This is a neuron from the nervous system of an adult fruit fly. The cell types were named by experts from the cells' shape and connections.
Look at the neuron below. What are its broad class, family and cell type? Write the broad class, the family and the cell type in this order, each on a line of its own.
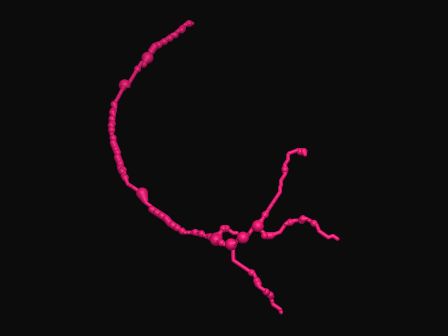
sensory neuron entering the nerve cord
class gustatory
LgLG1b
